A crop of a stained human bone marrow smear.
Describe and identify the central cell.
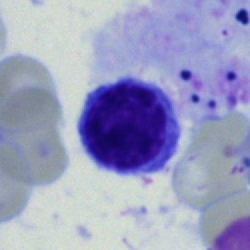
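The cell has a round outline with a smooth edge. Its chromatin is dense and dark purple. The cytoplasm forms a thin rim of deep blue, broadest on the lower right side. This cell is a lymphocyte.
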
